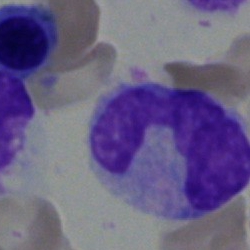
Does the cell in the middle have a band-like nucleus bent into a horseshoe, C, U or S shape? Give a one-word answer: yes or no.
Yes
